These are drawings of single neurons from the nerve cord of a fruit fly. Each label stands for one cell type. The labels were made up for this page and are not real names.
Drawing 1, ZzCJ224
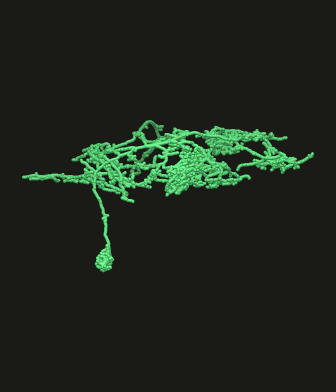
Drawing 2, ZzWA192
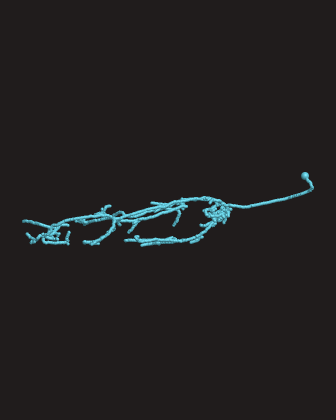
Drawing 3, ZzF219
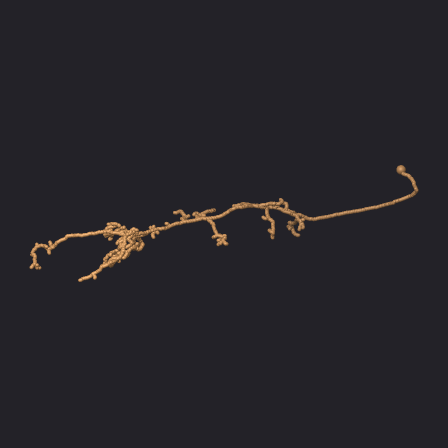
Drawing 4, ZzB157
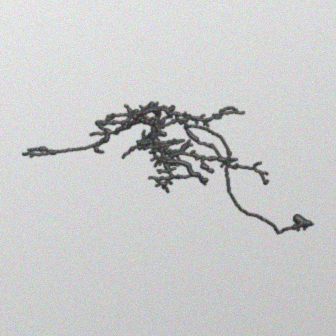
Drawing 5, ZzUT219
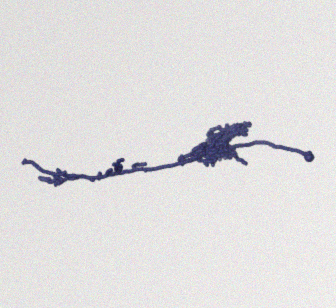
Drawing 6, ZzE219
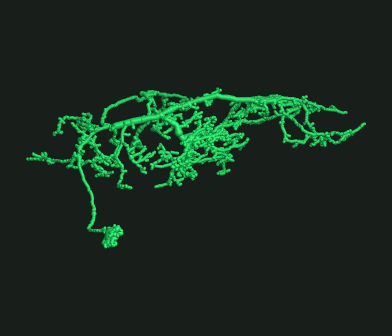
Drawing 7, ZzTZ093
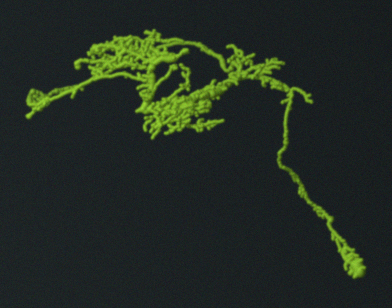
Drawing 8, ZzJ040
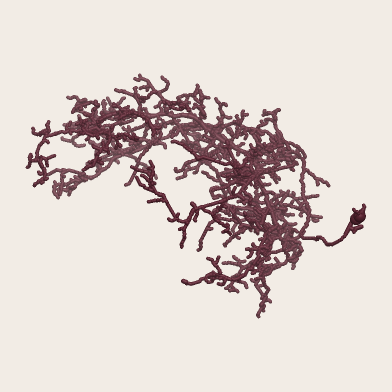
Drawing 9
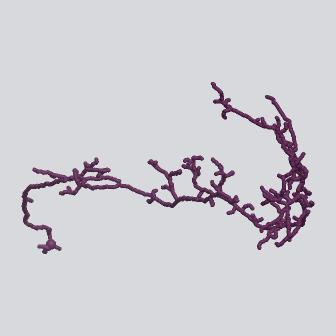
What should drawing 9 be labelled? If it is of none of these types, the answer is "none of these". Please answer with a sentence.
It belongs to ZzF219.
